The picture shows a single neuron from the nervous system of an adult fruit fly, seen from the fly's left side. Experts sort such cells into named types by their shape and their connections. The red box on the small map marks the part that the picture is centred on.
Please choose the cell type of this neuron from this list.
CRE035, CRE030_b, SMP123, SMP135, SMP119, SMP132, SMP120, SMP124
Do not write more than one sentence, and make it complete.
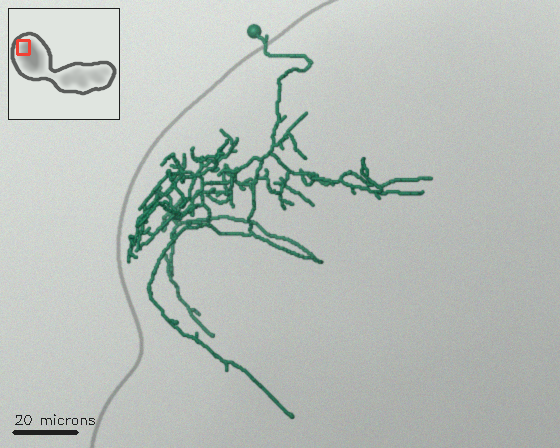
The cell type of this neuron is CRE035.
